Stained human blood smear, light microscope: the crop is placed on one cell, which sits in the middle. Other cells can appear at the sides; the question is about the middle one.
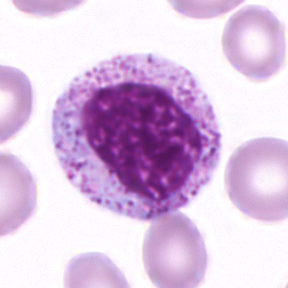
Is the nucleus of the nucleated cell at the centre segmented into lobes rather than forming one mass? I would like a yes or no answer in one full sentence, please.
No, its nucleus is undivided, compact and round, oval or kidney-shaped.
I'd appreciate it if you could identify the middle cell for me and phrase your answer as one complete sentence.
Classified as a metamyelocyte is the cell in the middle of this crop.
